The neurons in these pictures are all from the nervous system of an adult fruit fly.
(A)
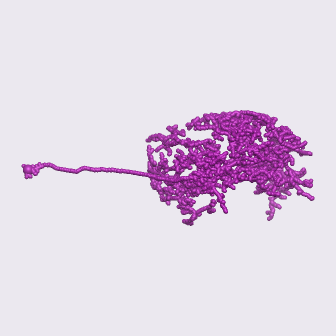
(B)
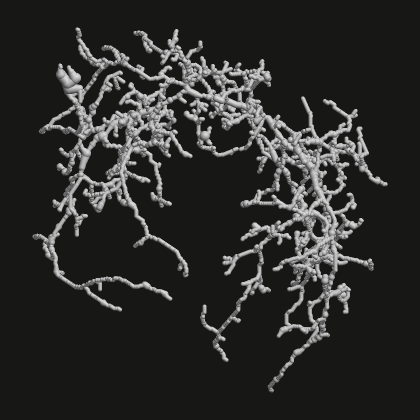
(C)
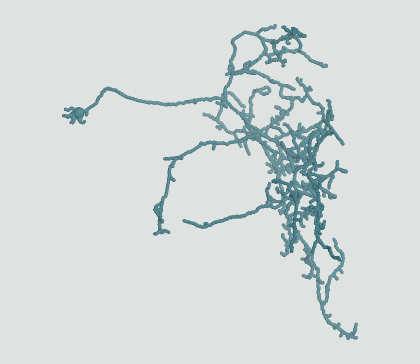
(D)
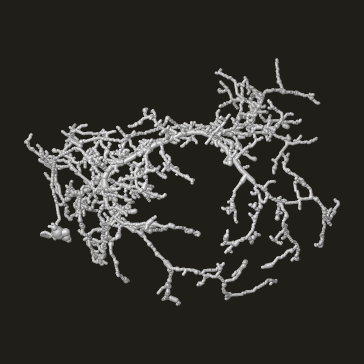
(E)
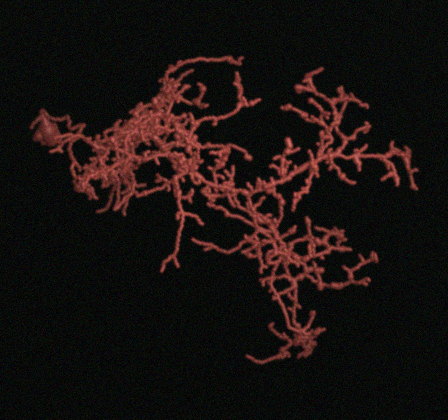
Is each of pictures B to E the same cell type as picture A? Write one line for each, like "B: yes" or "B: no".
B: yes
C: no
D: yes
E: yes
